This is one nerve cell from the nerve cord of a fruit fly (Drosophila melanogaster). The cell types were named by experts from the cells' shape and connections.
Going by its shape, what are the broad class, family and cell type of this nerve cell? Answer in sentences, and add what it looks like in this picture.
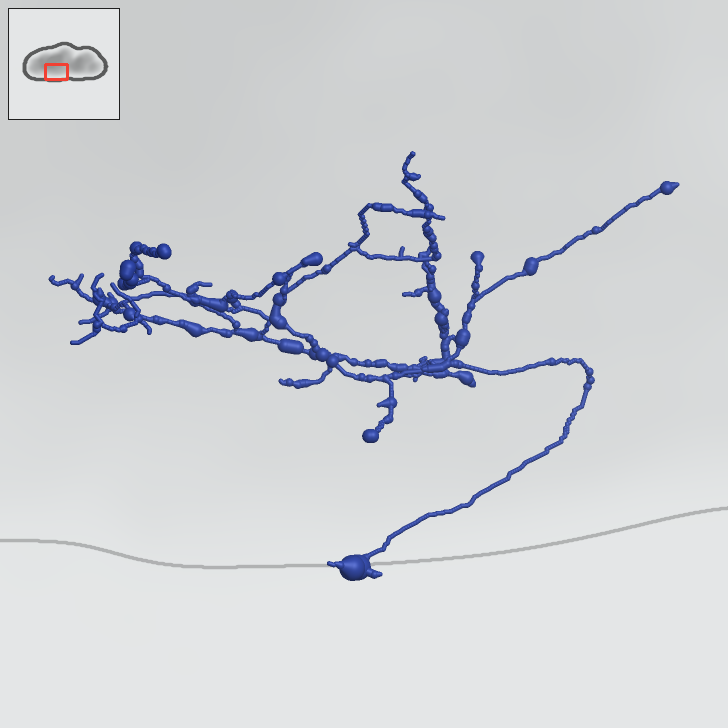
Its broad class is nerve-cord intrinsic neuron. The family is hemilineage 11B. Its cell type is IN11B020. Dozens of branch ends can be seen. As drawn here it is wider than it is tall.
